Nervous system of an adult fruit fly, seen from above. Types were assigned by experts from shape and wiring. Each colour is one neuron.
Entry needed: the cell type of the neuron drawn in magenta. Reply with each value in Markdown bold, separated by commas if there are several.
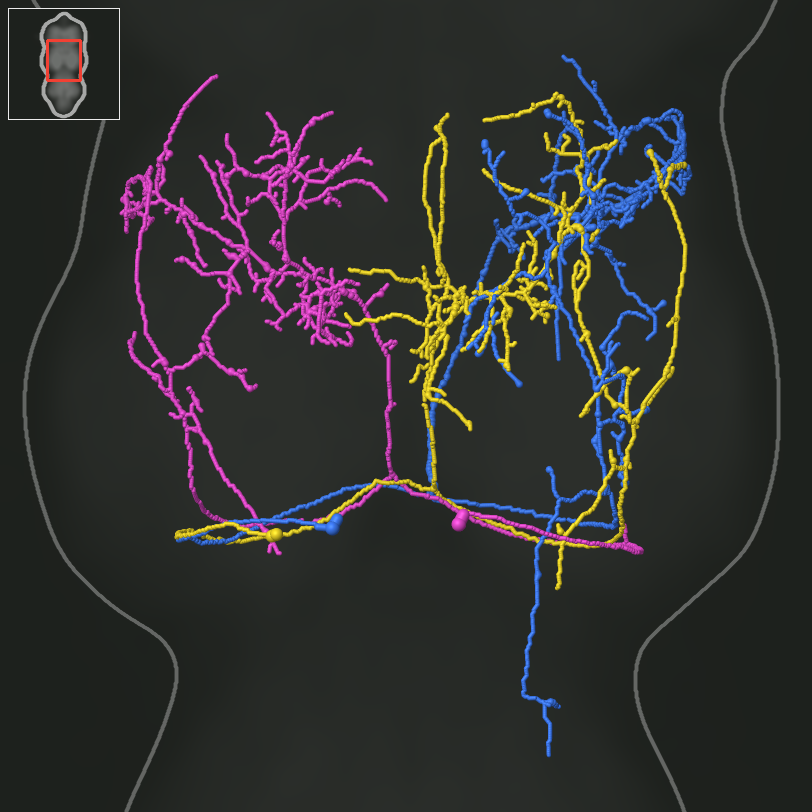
**IN19B090**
